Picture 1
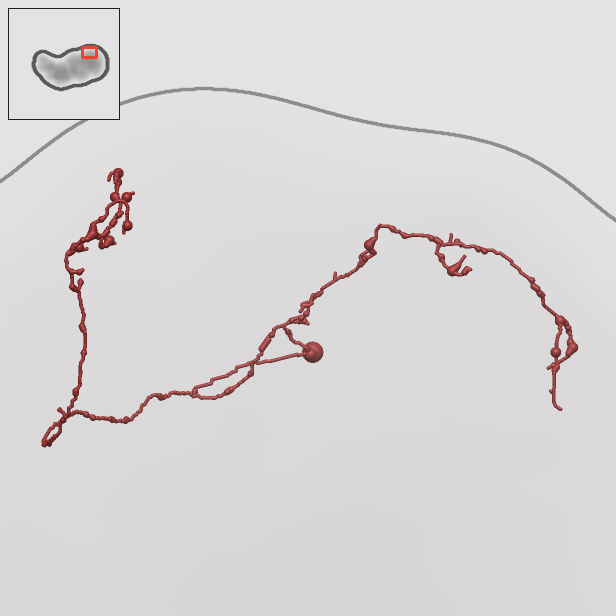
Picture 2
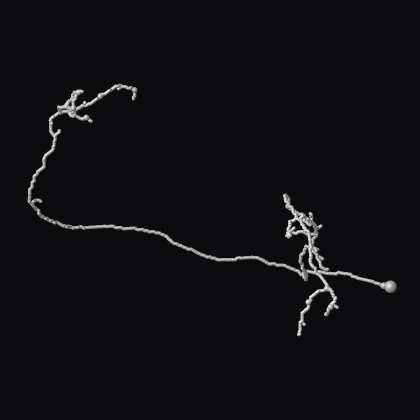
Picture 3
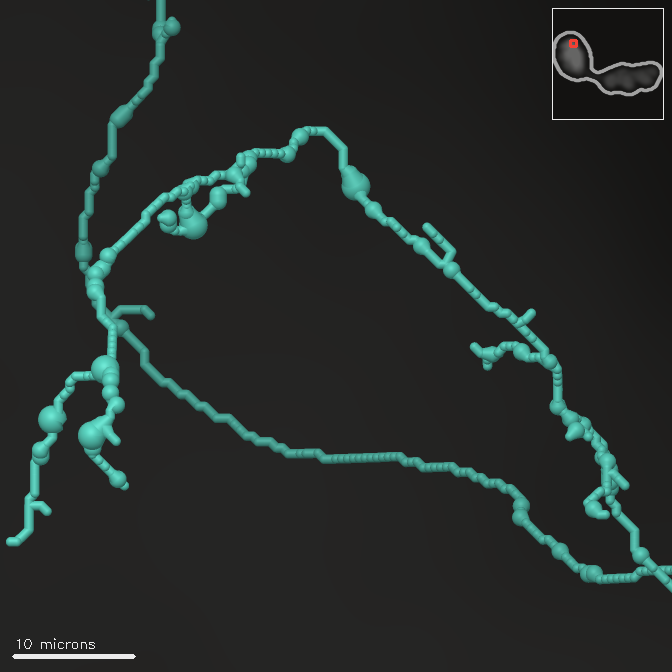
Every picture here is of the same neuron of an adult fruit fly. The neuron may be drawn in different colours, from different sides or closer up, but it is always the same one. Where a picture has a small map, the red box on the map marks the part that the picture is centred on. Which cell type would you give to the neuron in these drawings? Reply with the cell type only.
CB4107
